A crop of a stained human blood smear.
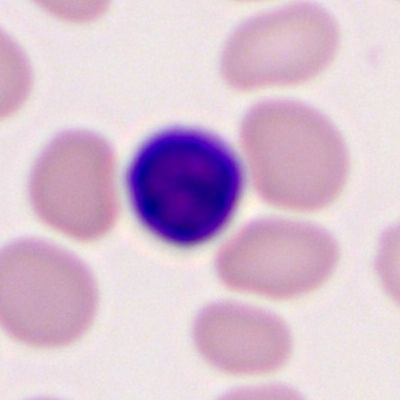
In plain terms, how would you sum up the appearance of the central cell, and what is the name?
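First, the outline is round and smooth. Second, the chromatin is dense and dark purple, showing only faint lighter patches. Third, no nucleoli are visible in the nucleus. Fourth, little or no cytoplasm can be seen around the nucleus. Finally, this is a lymphocyte.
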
